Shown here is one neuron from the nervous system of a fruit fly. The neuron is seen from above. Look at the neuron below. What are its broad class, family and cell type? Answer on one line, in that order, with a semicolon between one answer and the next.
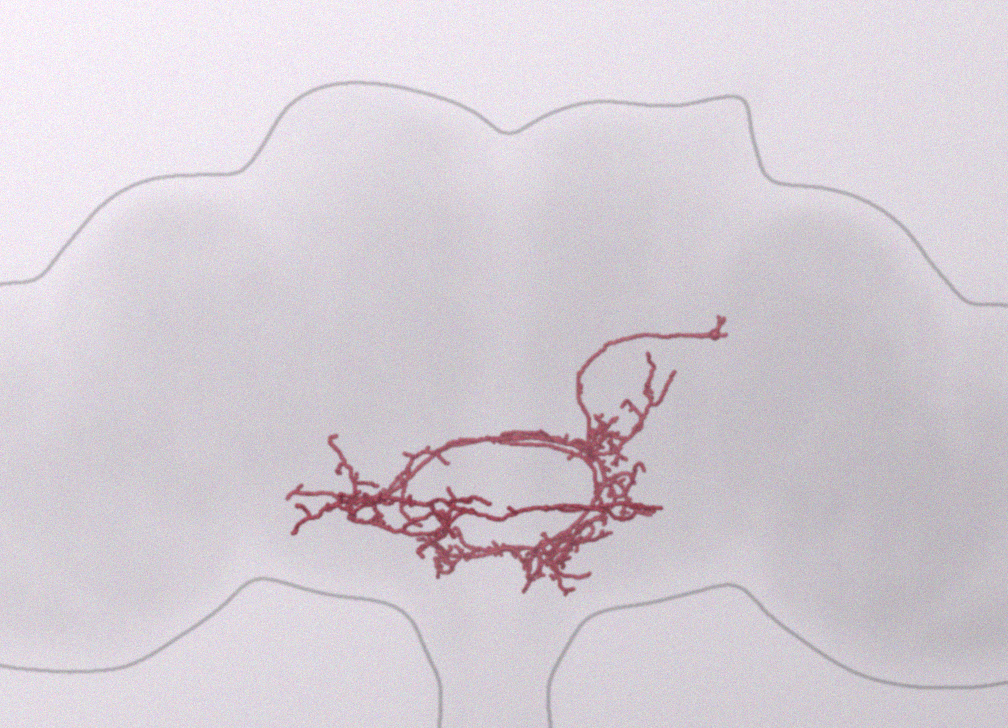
central-brain intrinsic neuron; hemilineage MX7; AMMC010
